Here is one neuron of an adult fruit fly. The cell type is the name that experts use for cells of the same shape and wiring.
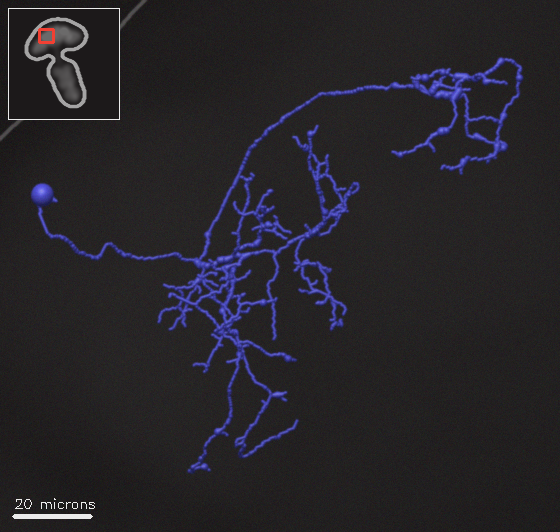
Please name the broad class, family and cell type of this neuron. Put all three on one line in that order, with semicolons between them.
central-brain intrinsic neuron; hemilineage SLPal2; LHAD1i2_b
